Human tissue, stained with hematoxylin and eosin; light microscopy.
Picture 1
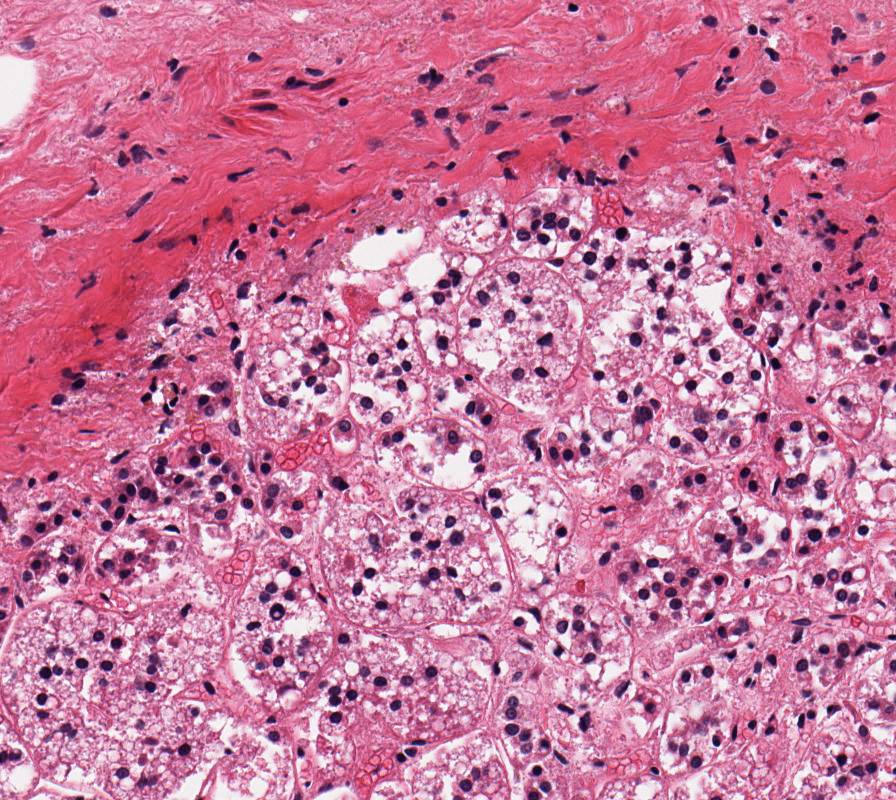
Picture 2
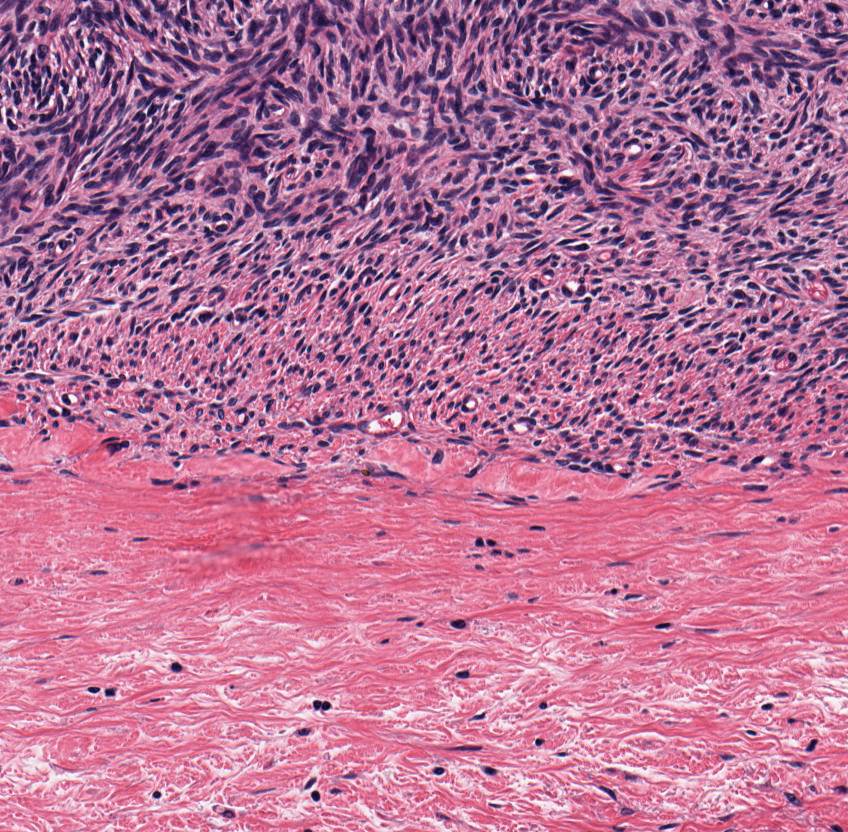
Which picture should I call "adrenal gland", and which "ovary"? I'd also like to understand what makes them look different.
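Assignment first: picture 1 is the adrenal gland, picture 2 the ovary. Arrangement comes next: the pale cells of picture 1 sit in rounded nests outlined by thin, delicate septa, while in the upper half of picture 2 spindle-shaped cells form interlacing short bundles and whorls.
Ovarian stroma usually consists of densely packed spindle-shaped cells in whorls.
Cytoplasm third: in picture 1 it is pale, finely vacuolated and bubbly; in picture 2 it is scant and pale pink, so the nuclei lie crowded close together. Fourth, nuclei: small, round and dark in the nests of picture 1; elongated and dark-staining in the spindle cells of picture 2. Last, fibrous areas: wavy collagen bundles run roughly horizontally in the upper band of picture 1, and the lower collagenous half of picture 2 holds few, widely scattered nuclei.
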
